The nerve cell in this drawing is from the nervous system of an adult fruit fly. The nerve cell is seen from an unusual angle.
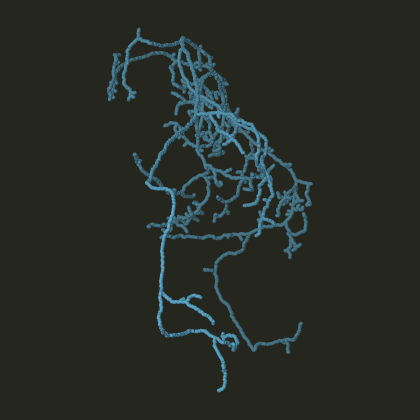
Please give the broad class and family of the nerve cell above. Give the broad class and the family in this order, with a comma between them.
central-brain intrinsic neuron, hemilineage VLPl&p2_lateral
